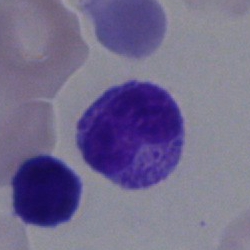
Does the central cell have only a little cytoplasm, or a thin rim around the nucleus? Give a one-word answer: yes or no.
Yes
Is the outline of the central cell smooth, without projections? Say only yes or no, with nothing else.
Yes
